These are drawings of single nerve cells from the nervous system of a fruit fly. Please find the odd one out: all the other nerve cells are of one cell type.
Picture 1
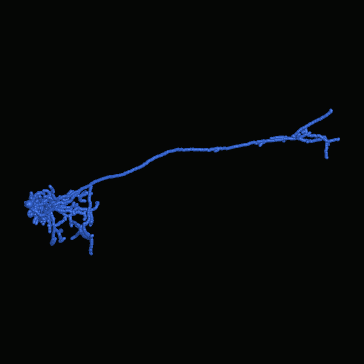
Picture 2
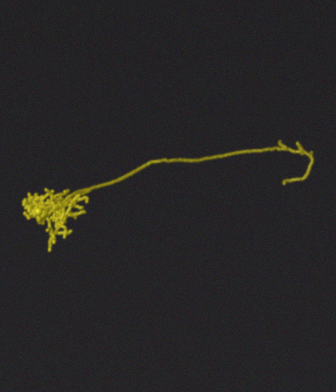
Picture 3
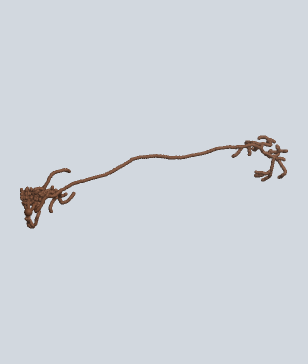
Picture 1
